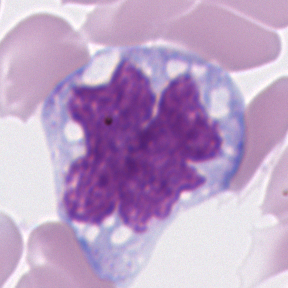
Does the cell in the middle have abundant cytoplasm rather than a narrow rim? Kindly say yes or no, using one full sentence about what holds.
Yes, in this cell the cytoplasm is broad.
